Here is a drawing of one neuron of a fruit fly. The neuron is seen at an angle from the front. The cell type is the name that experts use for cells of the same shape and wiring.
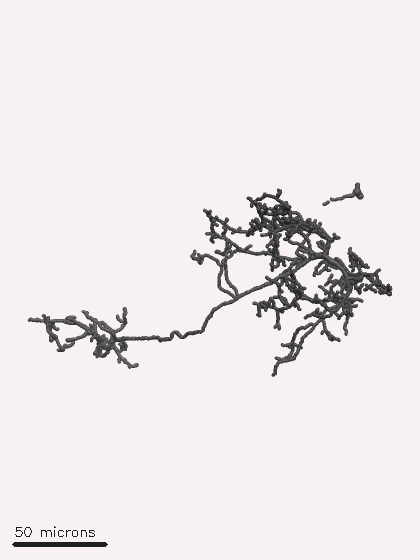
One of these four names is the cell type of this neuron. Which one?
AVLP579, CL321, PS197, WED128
CL321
